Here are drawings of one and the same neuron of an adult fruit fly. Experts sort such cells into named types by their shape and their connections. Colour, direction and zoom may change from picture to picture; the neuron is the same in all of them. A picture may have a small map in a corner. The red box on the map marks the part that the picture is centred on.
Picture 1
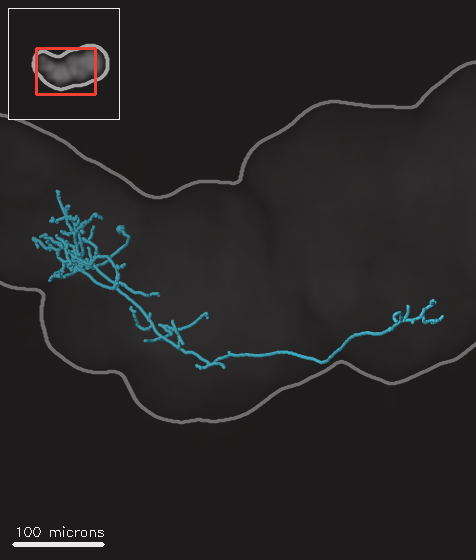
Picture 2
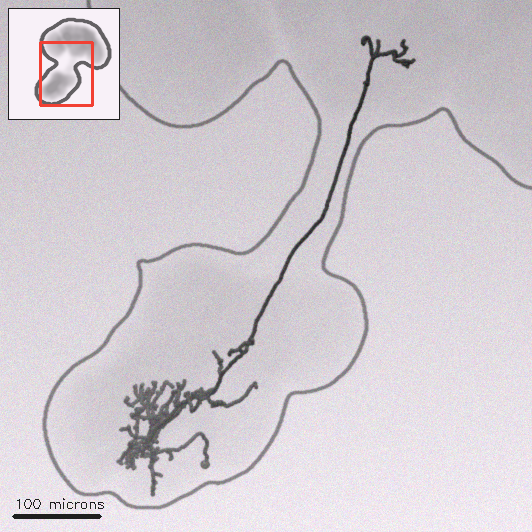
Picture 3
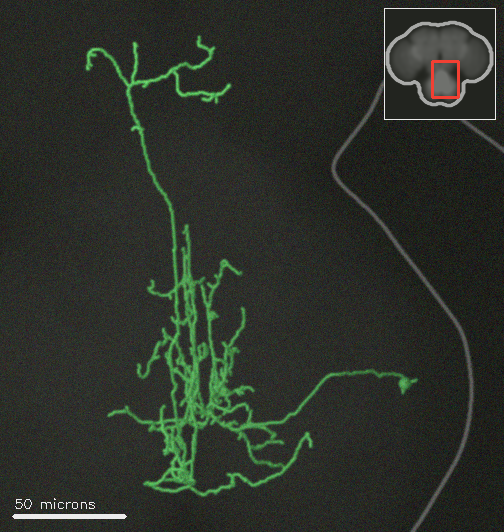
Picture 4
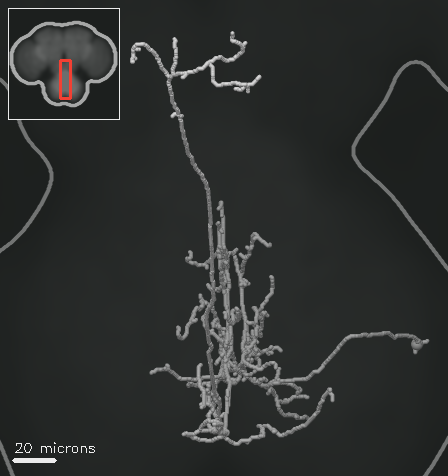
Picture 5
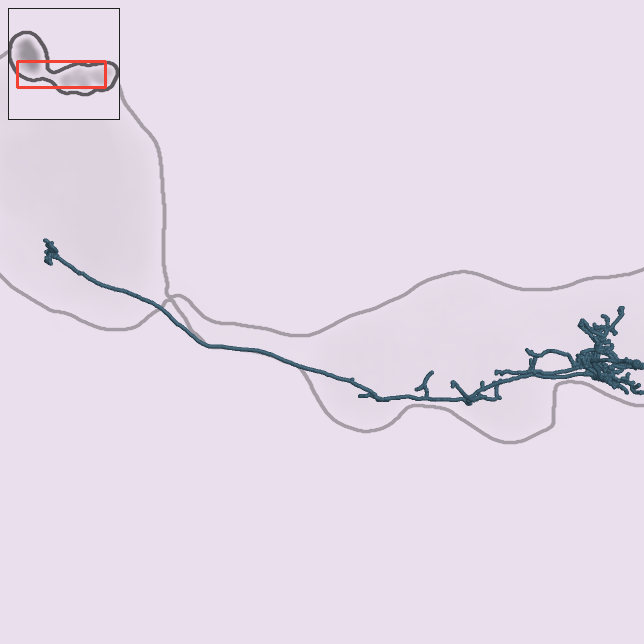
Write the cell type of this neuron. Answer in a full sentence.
The cell type is AN09B040.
